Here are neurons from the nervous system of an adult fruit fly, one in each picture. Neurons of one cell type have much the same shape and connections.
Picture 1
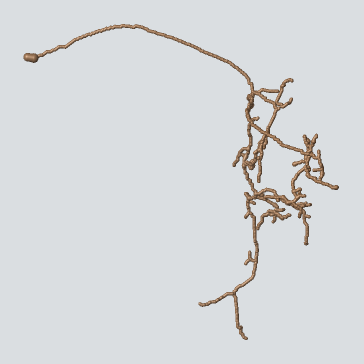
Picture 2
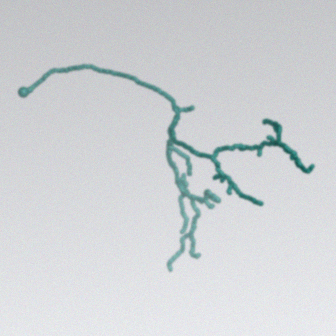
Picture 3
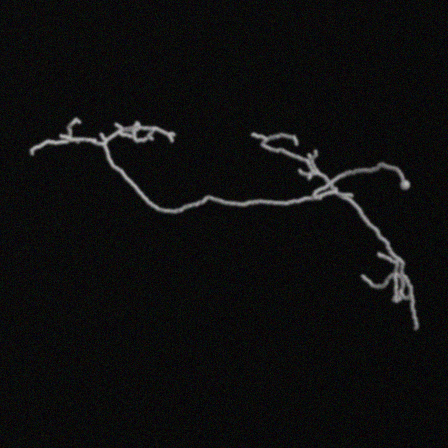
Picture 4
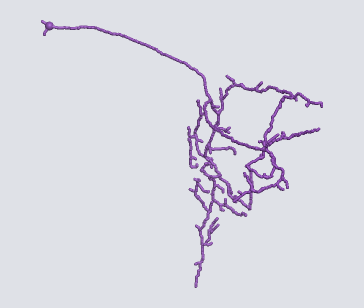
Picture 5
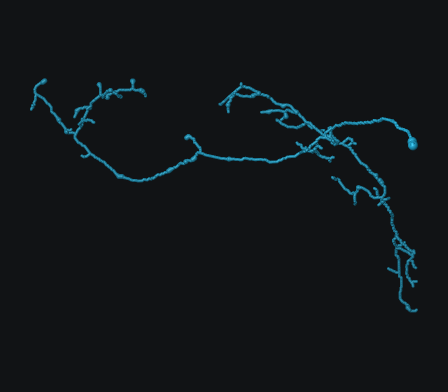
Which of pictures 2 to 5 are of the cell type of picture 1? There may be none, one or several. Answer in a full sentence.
Picture 4 is of the same cell type.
